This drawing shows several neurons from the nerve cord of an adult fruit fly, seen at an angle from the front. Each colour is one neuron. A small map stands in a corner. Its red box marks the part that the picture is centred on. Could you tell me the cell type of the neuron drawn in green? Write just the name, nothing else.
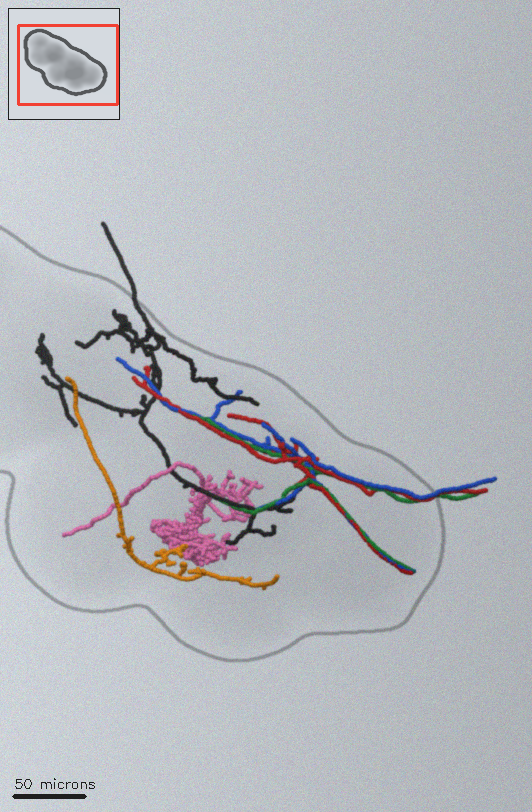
SApp14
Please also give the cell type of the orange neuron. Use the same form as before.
SNta12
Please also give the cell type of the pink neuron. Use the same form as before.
SNxx33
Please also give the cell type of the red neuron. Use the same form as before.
SApp04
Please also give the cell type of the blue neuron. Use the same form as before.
SApp13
